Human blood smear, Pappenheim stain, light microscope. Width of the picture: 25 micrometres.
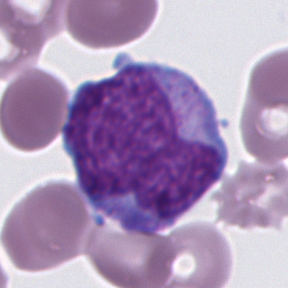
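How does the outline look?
Roughly round but slightly bumpy; a few small blue blebs stick out from the edge.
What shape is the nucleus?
Irregular and folded, with indentations.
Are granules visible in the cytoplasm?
No distinct ones.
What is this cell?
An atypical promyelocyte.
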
